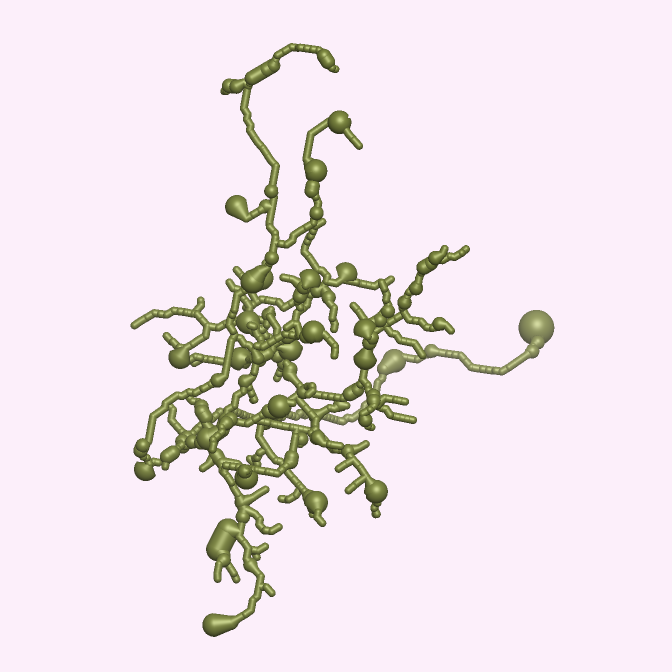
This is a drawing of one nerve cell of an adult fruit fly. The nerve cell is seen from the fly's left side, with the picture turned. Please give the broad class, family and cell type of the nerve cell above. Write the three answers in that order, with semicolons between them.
optic-lobe intrinsic neuron; Cm; Cm6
